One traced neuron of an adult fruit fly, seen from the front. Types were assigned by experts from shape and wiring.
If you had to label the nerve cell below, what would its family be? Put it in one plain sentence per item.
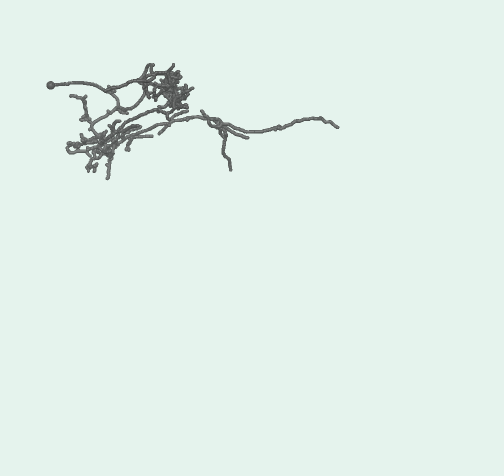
The family is LHPD.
